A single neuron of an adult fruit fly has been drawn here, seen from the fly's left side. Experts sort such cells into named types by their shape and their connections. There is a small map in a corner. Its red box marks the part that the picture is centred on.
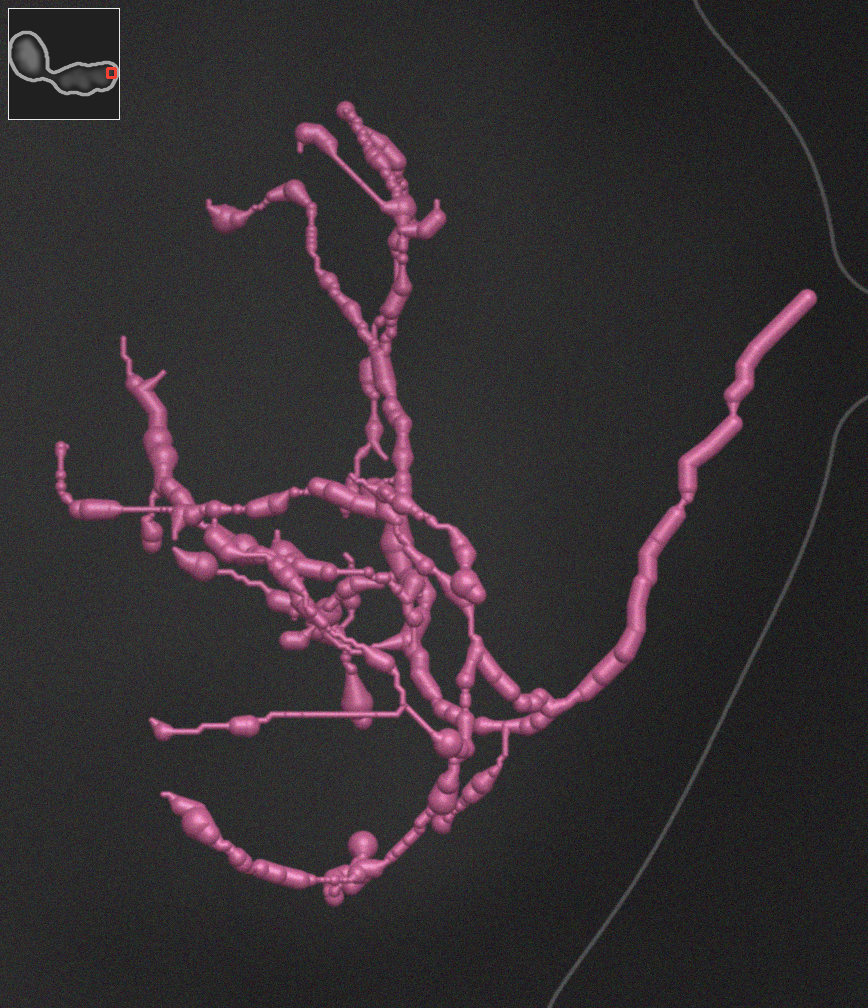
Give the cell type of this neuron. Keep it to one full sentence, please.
This neuron is included in the cell type SNxx09.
